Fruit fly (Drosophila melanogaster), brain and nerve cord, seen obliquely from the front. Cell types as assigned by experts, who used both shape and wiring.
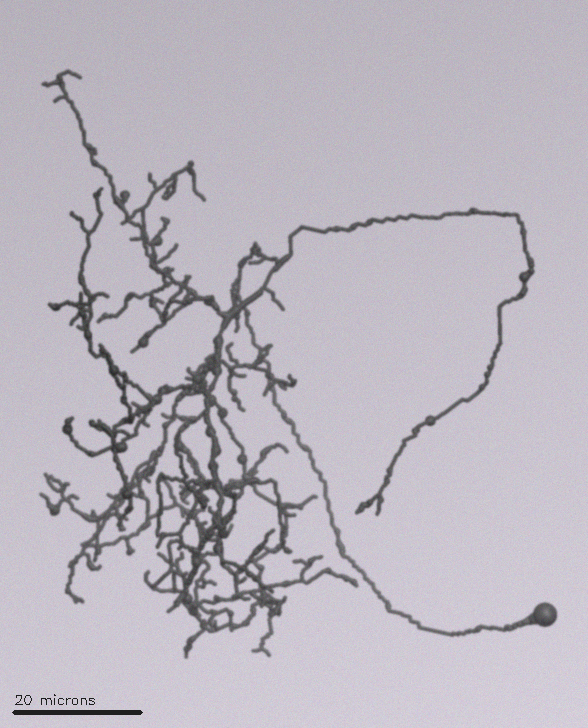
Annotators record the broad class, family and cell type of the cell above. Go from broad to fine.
nerve-cord intrinsic neuron; hemilineage 04B; IN04B109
